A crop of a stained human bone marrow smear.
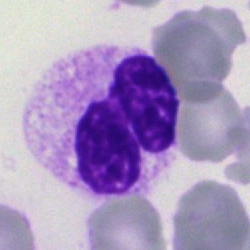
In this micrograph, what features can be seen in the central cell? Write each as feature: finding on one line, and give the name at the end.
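Lobes: two, lying side by side in the nucleus
Position: nucleus toward the right side of the cell
Chromatin: dark purple, densely clumped
Cytoplasm: abundant, reaching well to the left of the nucleus
Name: segmented neutrophil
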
